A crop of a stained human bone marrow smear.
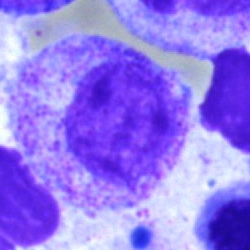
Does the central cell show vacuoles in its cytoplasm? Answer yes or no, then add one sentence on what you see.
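No. No clear vacuoles are visible in the cytoplasm.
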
